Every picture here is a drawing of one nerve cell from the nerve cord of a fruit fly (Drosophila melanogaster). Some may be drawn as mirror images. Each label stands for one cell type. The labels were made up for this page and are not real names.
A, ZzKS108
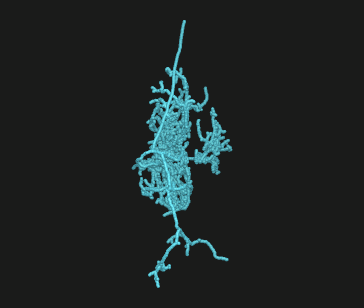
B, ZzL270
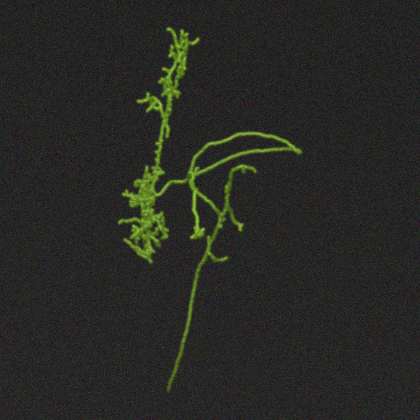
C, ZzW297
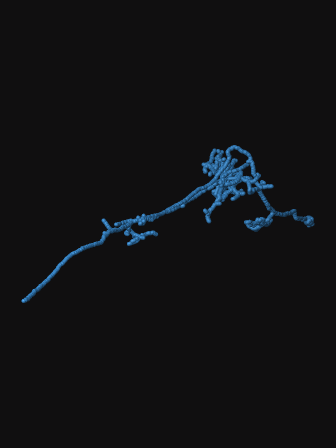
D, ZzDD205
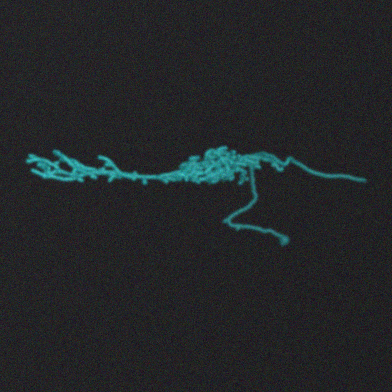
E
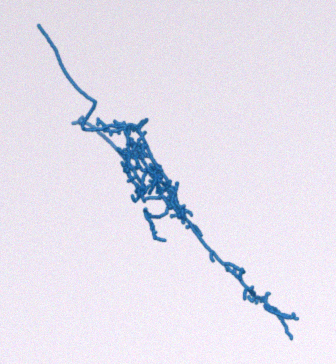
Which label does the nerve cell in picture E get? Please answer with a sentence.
It belongs to ZzDD205.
